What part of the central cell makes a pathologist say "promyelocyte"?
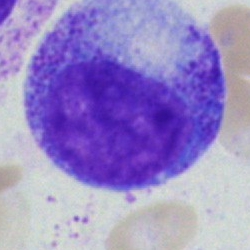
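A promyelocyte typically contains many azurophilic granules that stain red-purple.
Many granules crowd the cytoplasm of this cell, as expected, and they are most dense near the cell edge; here they appear dark purple. The cytoplasm itself is blue. The nucleus lies in the lower part of the cell, so more cytoplasm remains at the top. Just above the nucleus, a pale area with few granules breaks up the cytoplasm.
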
